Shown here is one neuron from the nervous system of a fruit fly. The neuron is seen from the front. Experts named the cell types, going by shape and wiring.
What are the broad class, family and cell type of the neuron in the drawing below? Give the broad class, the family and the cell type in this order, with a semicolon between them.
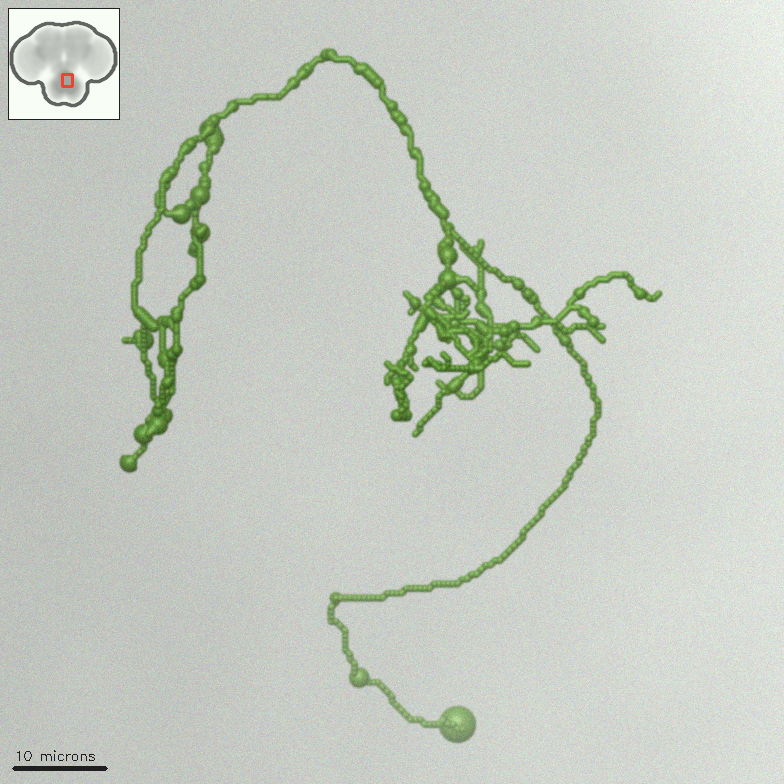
nerve-cord intrinsic neuron; hemilineage 06A; IN06A135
